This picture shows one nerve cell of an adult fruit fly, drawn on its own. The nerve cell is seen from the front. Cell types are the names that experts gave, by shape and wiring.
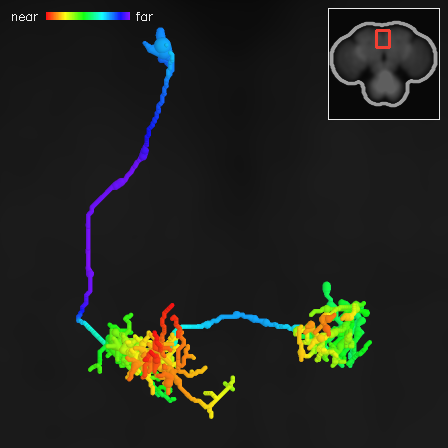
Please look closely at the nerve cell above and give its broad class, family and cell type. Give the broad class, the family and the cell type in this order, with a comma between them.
central-brain intrinsic neuron, class CX, hDeltaA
